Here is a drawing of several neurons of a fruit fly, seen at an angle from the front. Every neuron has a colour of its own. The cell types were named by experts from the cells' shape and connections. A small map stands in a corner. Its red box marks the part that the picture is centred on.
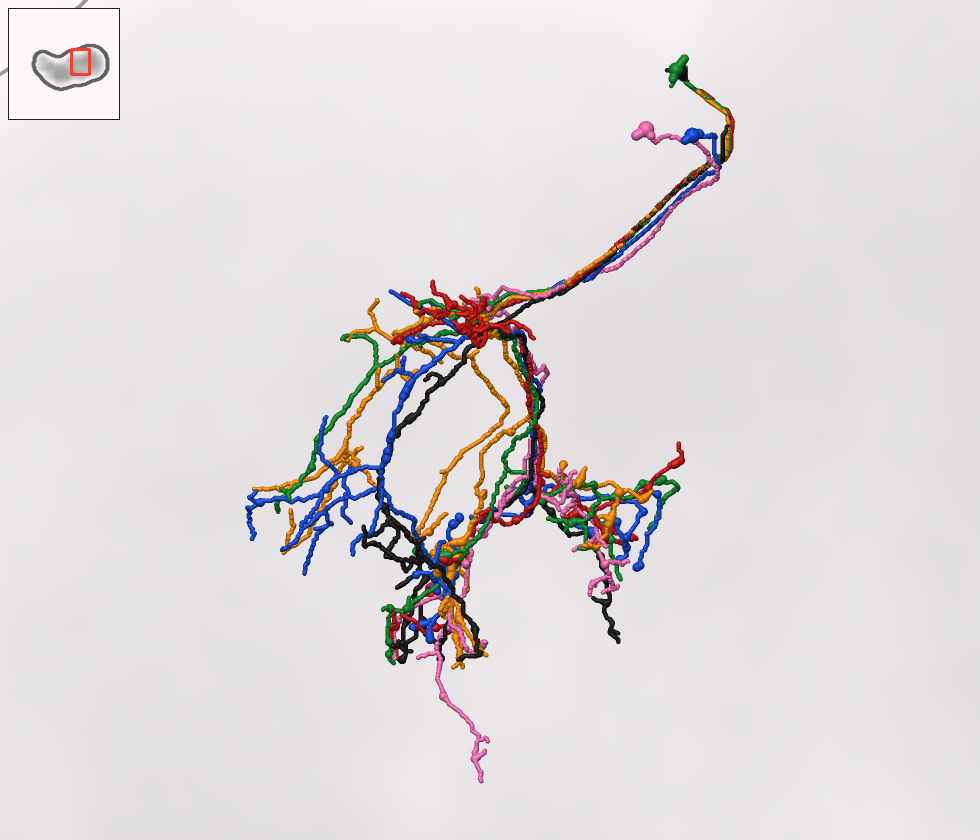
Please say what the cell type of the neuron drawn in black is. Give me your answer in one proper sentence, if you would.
On the level of cell type, this neuron is PS005_b.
